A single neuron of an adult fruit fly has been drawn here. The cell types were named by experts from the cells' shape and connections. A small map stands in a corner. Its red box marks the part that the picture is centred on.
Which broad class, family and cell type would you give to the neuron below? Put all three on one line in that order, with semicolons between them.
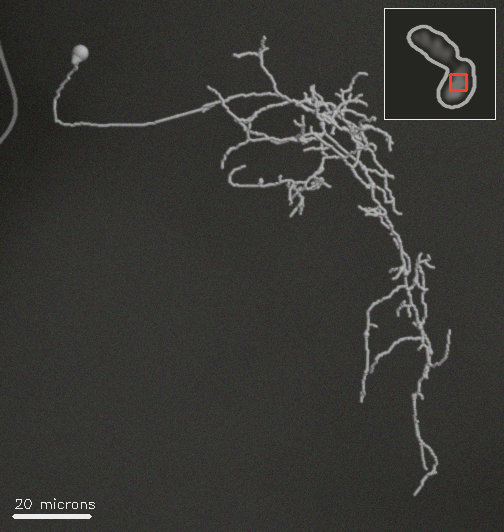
central-brain intrinsic neuron; hemilineage DM5_ventral; CB1339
